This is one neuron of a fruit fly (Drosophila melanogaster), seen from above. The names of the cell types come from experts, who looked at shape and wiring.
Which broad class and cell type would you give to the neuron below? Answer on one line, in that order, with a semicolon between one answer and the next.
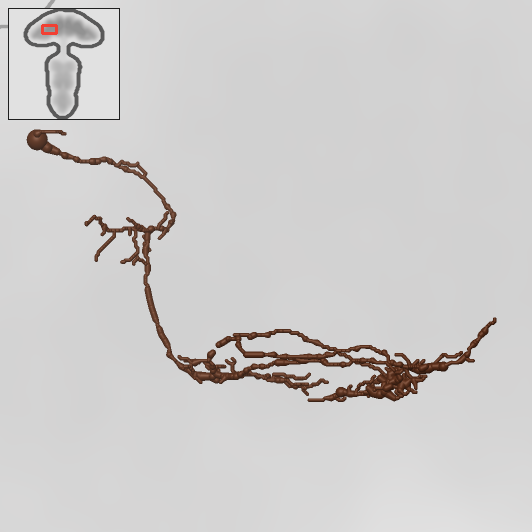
central-brain intrinsic neuron; SLP184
